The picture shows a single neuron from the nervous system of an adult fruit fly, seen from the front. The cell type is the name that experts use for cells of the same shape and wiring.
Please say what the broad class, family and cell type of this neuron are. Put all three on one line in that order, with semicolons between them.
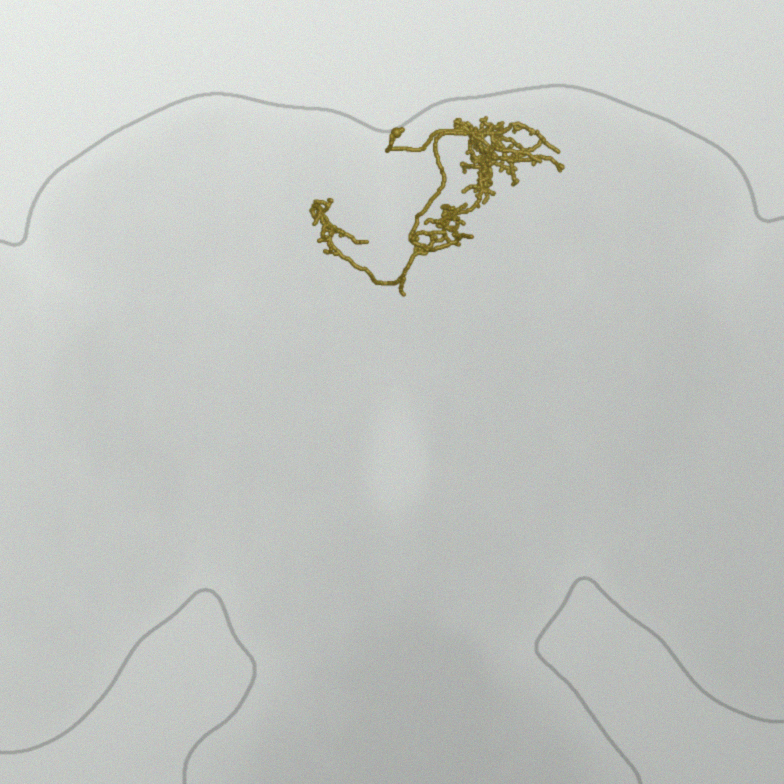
central-brain intrinsic neuron; hemilineage SMPad3; SMP128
